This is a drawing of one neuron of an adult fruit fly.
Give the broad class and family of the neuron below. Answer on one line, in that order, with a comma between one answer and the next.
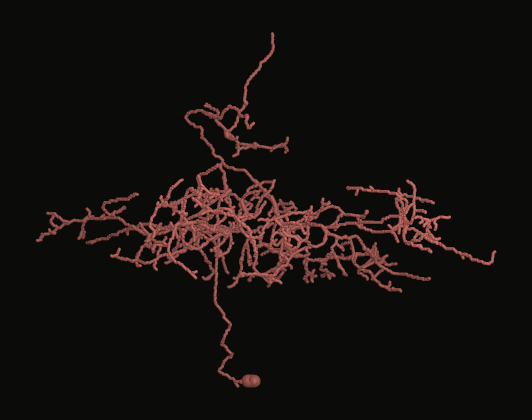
nerve-cord intrinsic neuron, hemilineage 00A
